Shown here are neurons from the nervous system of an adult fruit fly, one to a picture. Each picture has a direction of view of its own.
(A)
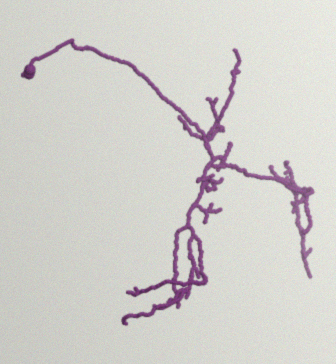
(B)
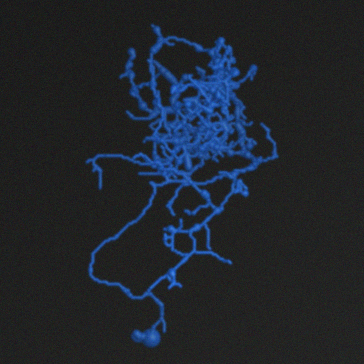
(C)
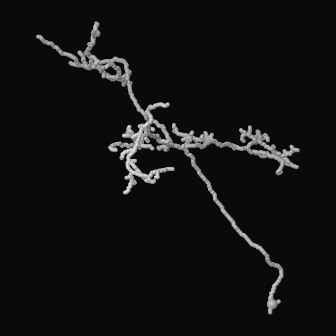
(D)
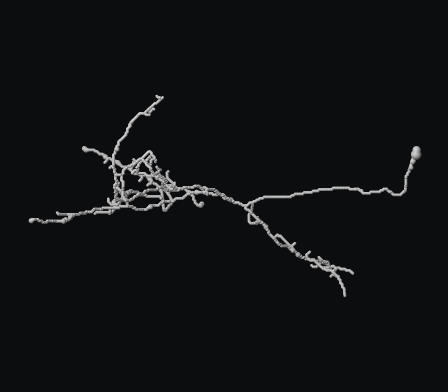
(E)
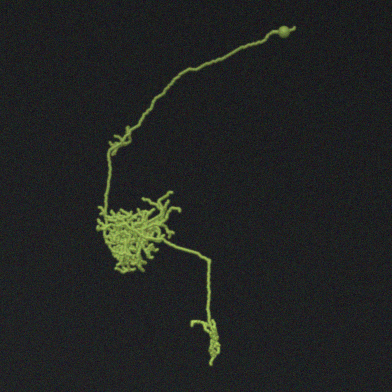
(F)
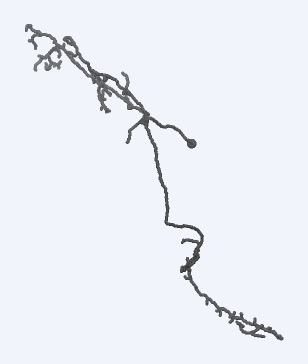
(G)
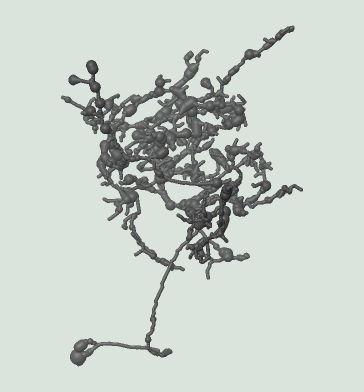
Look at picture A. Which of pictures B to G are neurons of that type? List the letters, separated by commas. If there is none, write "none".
C, D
